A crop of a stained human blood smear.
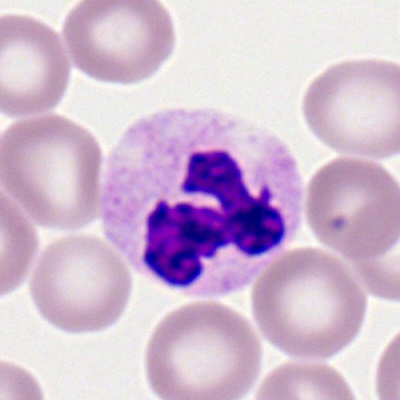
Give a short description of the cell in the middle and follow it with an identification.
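The cell has a round, smooth outline. Its nucleus is divided into several lobes that remain connected to one another. No nucleoli are visible within the nucleus. Fine, small pinkish-purple granules lie scattered throughout the cytoplasm. This cell is a segmented neutrophil.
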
